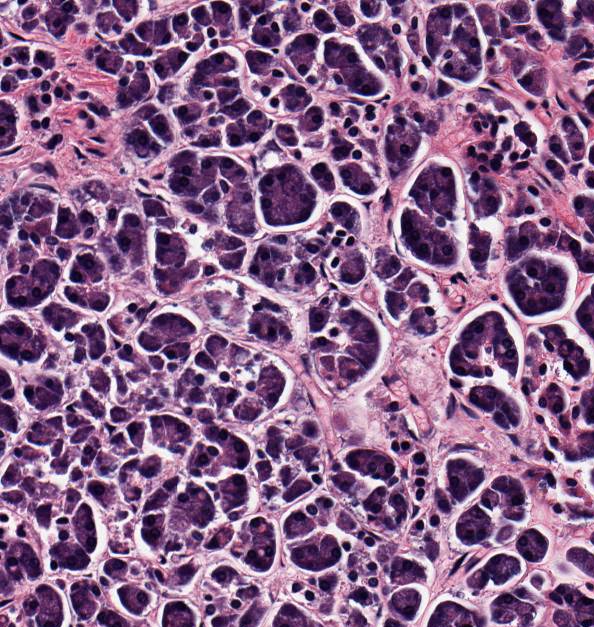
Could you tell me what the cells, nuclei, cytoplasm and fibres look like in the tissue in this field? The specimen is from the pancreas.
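Rounded nests of varying size, closely packed, fill the whole field. The largest nests lie toward the right; the lower left holds smaller, more crowded ones. Cytoplasm within the nests is dense, granular and deep purple. Nuclei are small, round and darkly stained.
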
